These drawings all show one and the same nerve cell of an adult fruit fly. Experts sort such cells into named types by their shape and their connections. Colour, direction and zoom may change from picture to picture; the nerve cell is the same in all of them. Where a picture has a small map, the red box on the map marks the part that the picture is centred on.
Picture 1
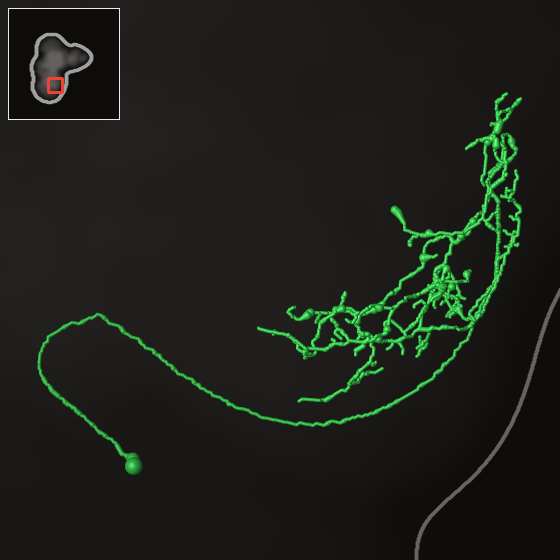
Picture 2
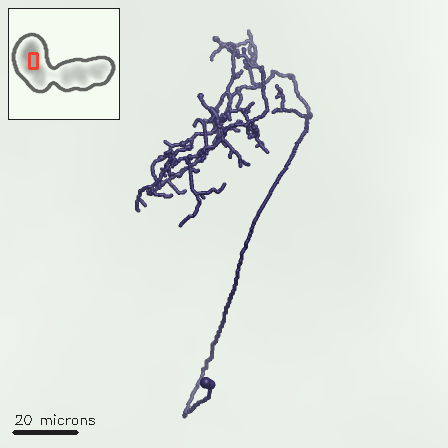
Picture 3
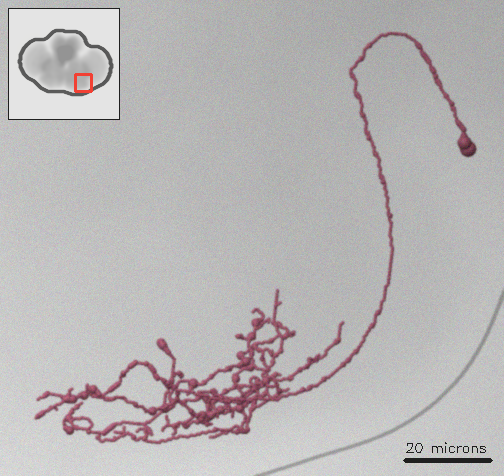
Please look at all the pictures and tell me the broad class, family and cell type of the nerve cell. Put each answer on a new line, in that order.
central-brain intrinsic neuron
hemilineage SLPav2
SLP089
